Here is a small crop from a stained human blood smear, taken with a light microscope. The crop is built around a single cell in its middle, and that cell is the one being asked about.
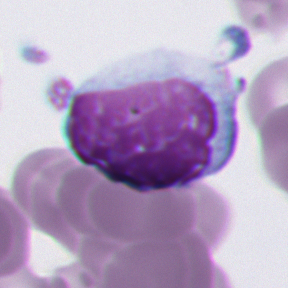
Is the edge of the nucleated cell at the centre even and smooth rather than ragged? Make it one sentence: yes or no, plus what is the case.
No, this cell is bounded by a rough outline.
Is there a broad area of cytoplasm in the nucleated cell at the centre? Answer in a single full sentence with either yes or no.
No, what surrounds the nucleus is just a narrow rim of cytoplasm.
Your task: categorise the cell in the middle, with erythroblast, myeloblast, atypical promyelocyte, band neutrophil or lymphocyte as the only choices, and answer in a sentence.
The cell featured at the centre of this crop is a lymphocyte.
